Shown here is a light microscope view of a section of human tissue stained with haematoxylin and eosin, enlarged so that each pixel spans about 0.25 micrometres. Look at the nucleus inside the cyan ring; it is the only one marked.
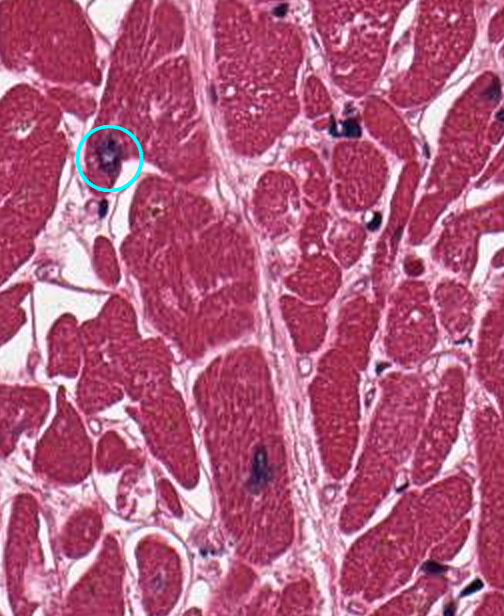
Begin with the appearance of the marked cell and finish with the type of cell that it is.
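The nucleus is dark purple with an irregular, somewhat star-shaped outline rather than a smooth oval. There is a paler spot at the centre of the nucleus. The cytoplasm around the nucleus is deep pink-red with a finely speckled, stippled texture. The marked cell is a cardiomyocyte.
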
